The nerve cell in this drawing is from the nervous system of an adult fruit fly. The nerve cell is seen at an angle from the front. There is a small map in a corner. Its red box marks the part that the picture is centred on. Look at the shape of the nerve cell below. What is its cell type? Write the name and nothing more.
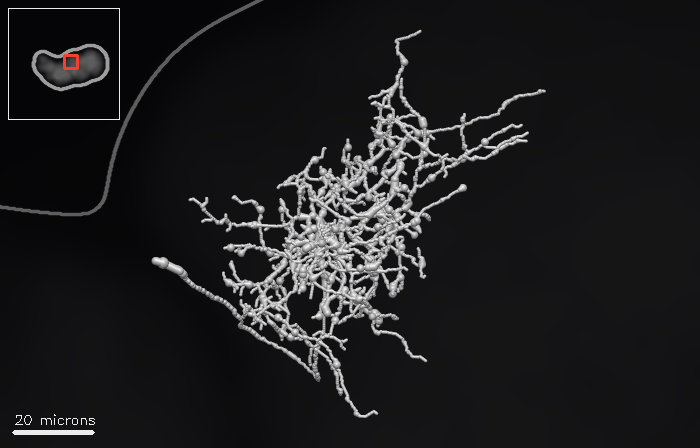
LHPV2a1_d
